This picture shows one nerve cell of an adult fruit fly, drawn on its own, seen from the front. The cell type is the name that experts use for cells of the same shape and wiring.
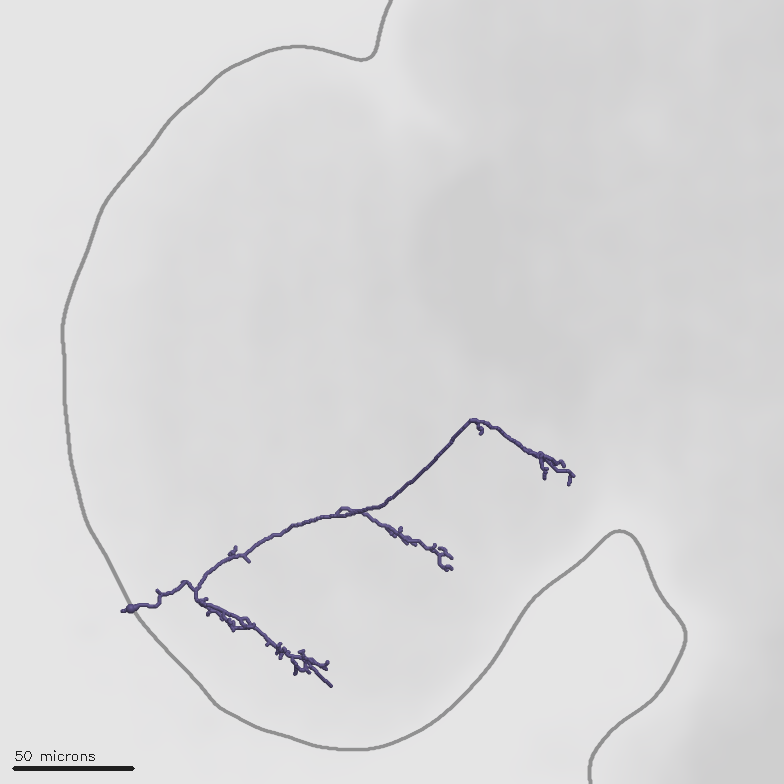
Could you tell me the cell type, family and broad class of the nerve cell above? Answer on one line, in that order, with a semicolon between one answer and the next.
TmY9b; TmY; optic-lobe intrinsic neuron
